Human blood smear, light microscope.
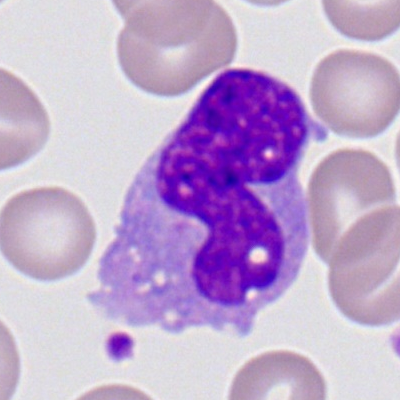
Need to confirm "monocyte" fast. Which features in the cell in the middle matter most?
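Looking at this monocyte, the first thing I notice is a nucleus bent into something like an S. It sits towards the upper right of the cell. Around it there's plenty of pale greyish-lilac cytoplasm, and that fits.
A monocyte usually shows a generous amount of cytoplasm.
I can also see several small clear vacuoles scattered through that cytoplasm.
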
